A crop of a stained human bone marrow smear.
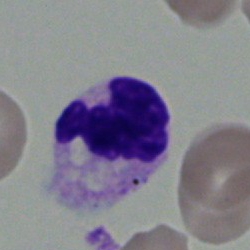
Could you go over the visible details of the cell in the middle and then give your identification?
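Chromatin first: dark purple and coarsely clumped. Next, the nucleus shows no visible nucleolus. The cytoplasm holds a clear pale patch just below the left part of the nucleus and a single tiny black dot at the lower right. This is a segmented neutrophil.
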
